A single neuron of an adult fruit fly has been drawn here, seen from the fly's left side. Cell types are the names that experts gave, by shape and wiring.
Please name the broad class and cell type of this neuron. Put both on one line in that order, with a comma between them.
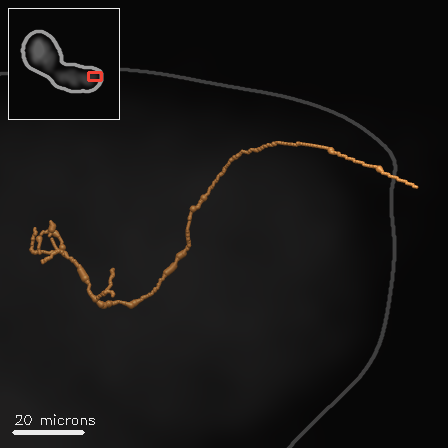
sensory neuron entering the nerve cord, SNxx03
